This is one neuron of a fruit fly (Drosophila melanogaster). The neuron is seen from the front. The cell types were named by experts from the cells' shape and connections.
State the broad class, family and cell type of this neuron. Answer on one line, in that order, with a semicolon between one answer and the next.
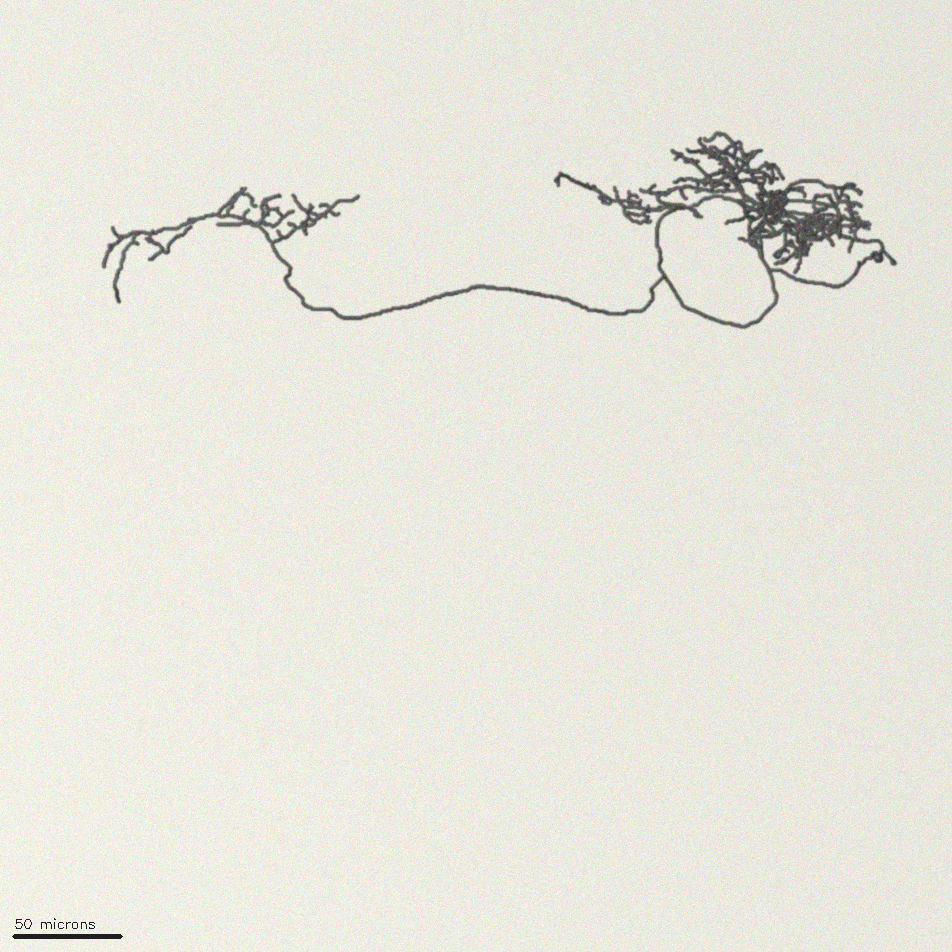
central-brain intrinsic neuron; LHAD; LHAD1k1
